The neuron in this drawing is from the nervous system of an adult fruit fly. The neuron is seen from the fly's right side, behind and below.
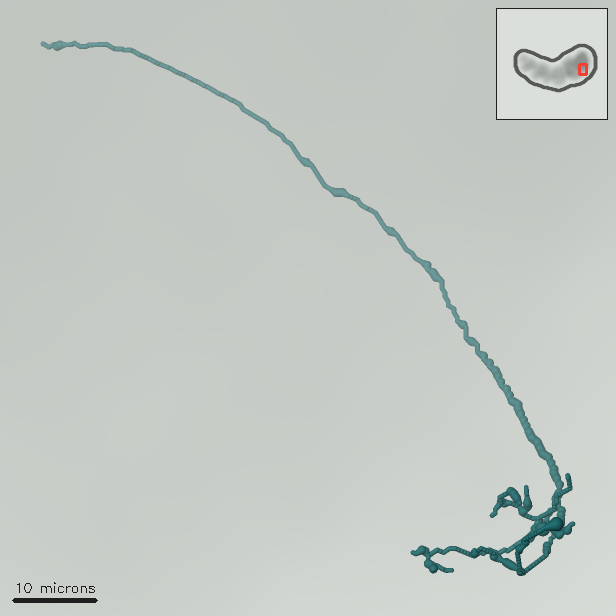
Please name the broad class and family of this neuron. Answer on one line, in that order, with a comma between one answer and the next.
sensory neuron entering the brain, class olfactory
